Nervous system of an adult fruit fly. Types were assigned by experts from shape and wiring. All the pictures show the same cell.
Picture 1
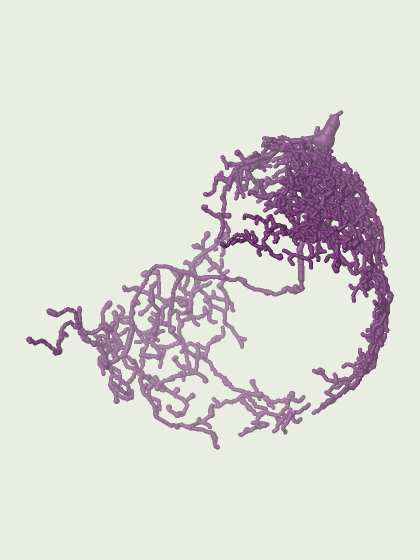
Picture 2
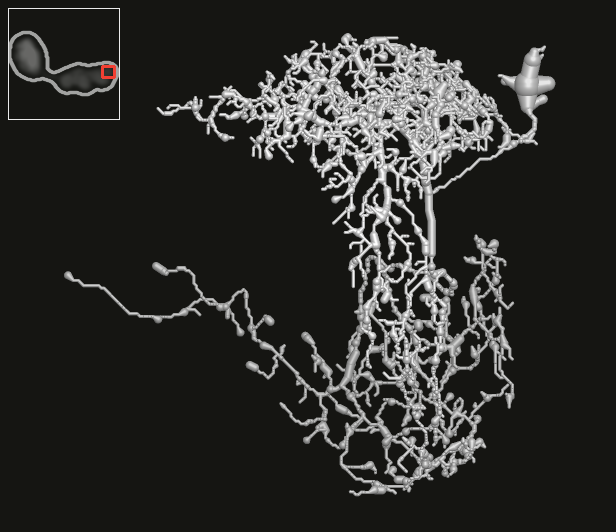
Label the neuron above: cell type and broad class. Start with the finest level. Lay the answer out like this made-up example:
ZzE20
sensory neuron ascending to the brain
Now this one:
INXXX149
nerve-cord intrinsic neuron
